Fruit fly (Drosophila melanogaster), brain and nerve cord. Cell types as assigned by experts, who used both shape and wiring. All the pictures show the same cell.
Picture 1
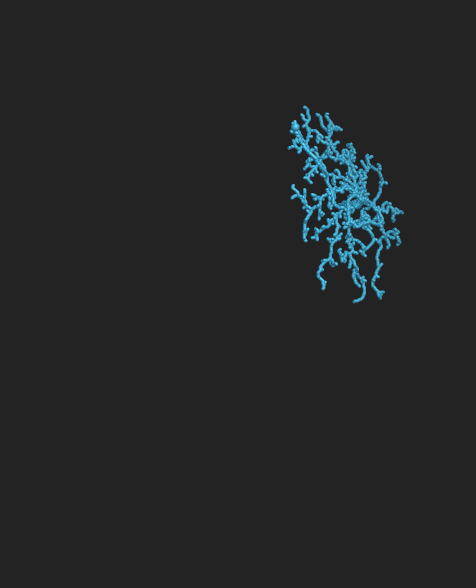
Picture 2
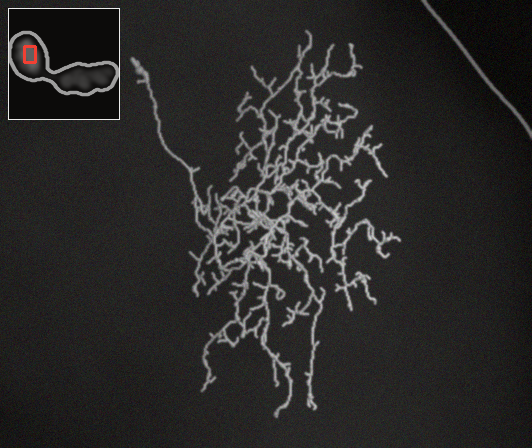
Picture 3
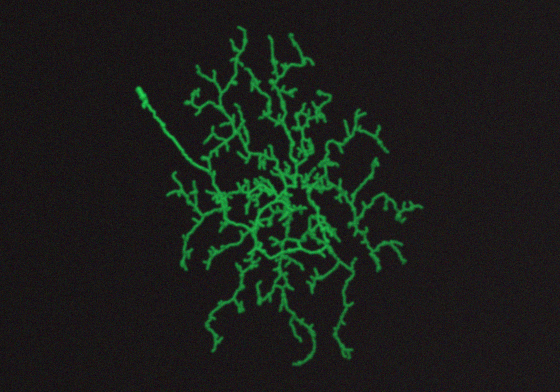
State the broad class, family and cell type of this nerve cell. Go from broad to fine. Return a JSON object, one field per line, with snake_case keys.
{
 "broad_class": "optic-lobe intrinsic neuron",
 "family": "Dm",
 "cell_type": "Dm20"
}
